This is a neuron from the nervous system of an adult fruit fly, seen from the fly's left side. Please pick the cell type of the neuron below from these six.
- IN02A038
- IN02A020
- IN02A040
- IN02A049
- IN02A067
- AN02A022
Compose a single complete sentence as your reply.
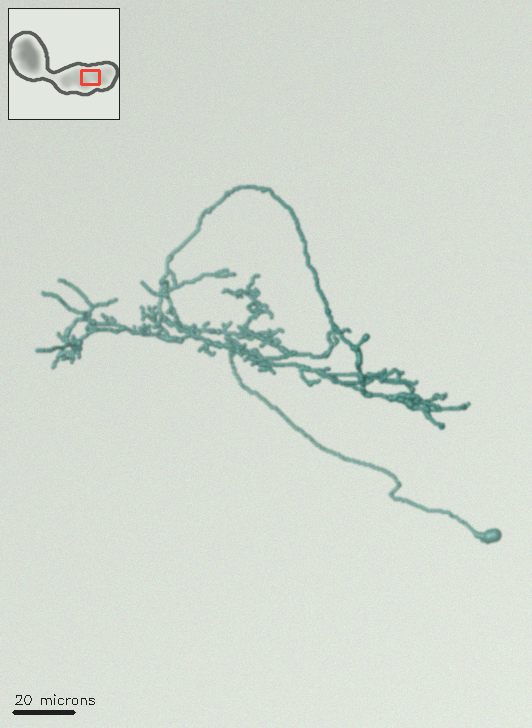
The cell type of the neuron here is IN02A020.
